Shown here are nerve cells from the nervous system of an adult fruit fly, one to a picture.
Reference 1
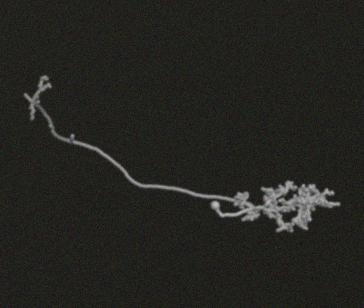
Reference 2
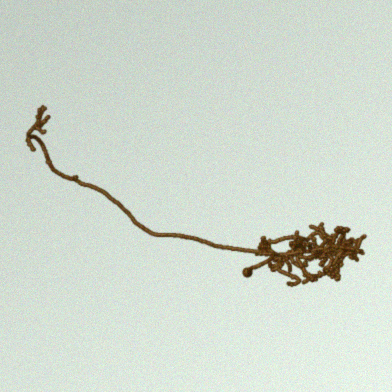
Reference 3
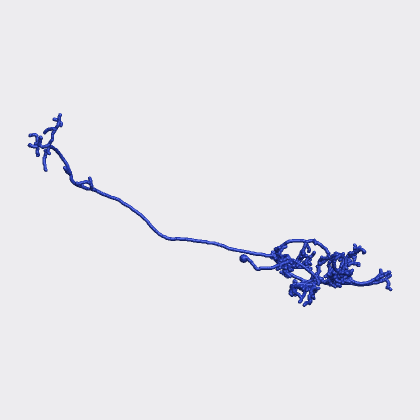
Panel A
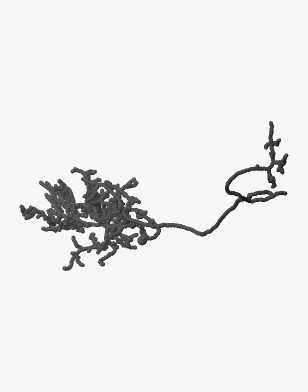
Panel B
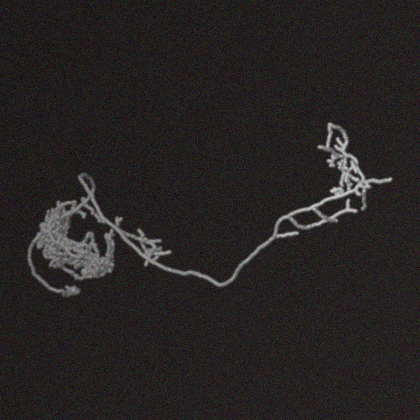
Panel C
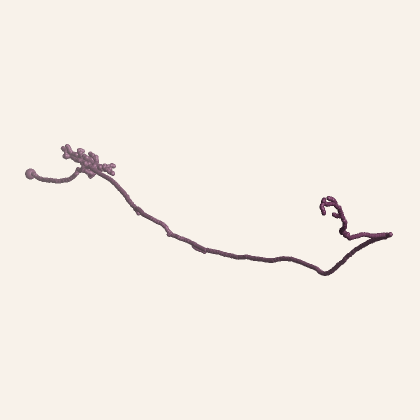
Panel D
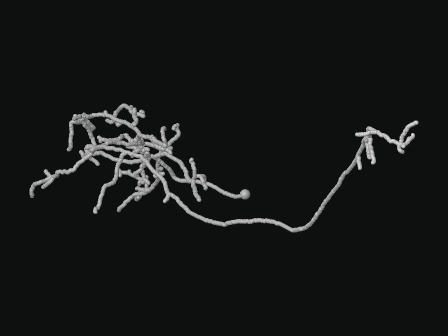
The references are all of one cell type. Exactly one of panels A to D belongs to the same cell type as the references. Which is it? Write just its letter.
A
